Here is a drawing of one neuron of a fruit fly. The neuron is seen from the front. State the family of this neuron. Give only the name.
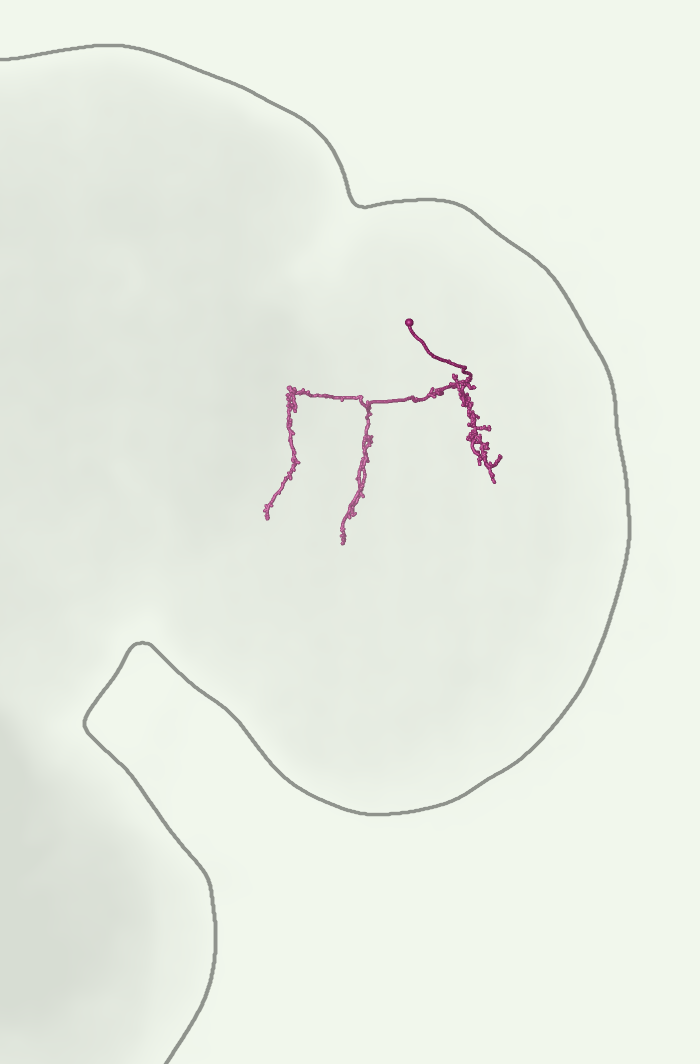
TmY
